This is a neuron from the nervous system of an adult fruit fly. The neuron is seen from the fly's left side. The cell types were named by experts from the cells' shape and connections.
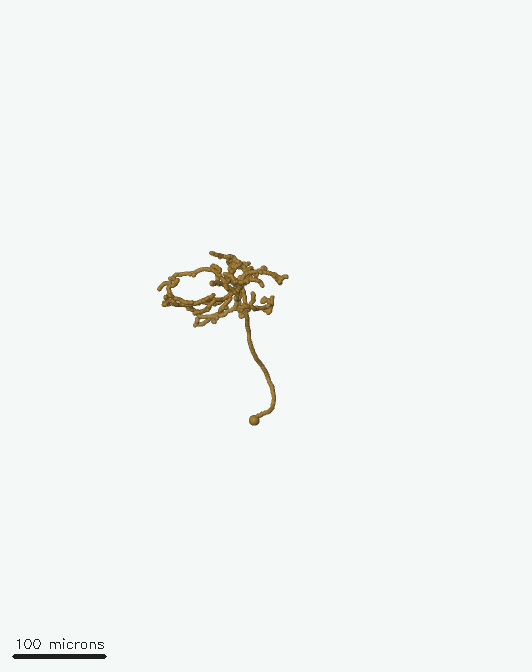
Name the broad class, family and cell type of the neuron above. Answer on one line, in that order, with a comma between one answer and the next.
nerve-cord intrinsic neuron, hemilineage 06A, IN06A033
